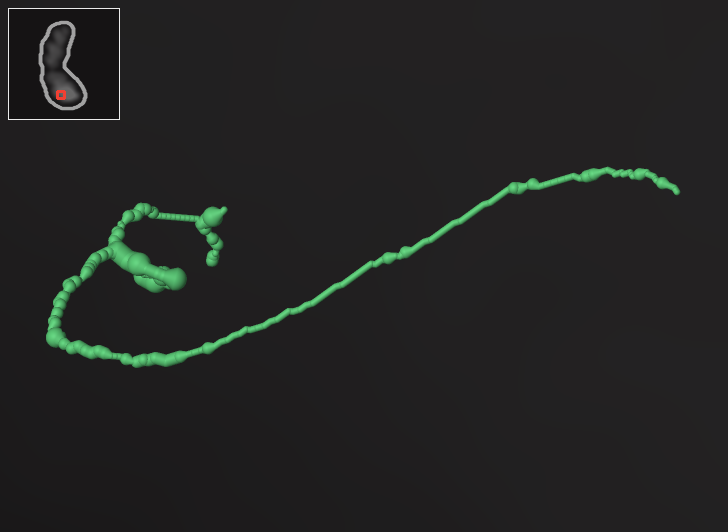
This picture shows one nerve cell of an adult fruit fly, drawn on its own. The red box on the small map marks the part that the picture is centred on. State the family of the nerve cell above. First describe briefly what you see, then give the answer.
The drawing shows no cell body. It has a dozen or fewer branch ends. Its broad class is sensory neuron entering the brain. The name of its family is class olfactory.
